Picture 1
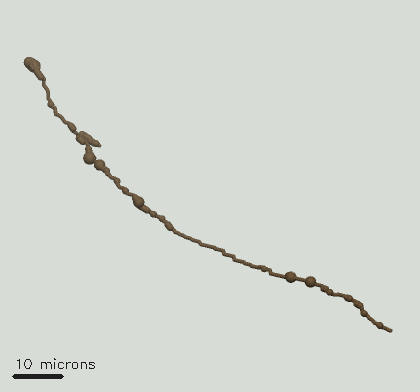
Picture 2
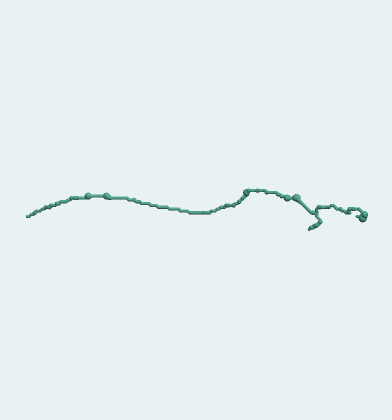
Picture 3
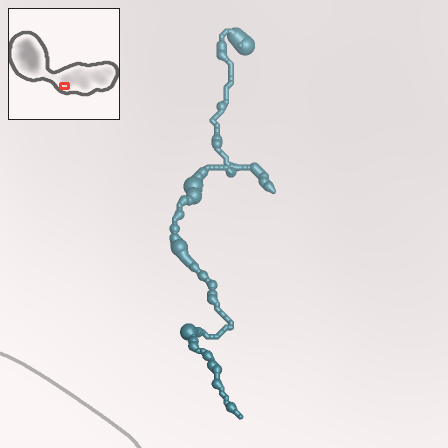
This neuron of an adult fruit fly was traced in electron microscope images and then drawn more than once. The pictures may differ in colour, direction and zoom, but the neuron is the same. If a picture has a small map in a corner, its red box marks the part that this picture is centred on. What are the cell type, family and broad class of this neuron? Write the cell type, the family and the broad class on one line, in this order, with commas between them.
SNch10, class chemosensory, sensory neuron entering the nerve cord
